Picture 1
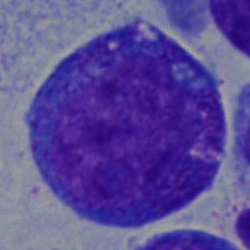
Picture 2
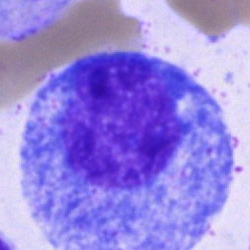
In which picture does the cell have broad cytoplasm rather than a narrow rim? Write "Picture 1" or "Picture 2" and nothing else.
Picture 2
